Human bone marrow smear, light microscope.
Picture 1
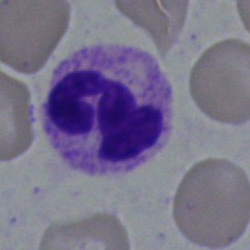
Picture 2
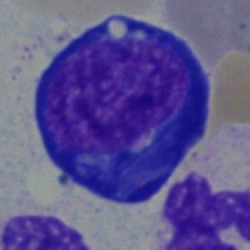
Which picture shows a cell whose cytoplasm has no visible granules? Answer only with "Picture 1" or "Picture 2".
Picture 2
